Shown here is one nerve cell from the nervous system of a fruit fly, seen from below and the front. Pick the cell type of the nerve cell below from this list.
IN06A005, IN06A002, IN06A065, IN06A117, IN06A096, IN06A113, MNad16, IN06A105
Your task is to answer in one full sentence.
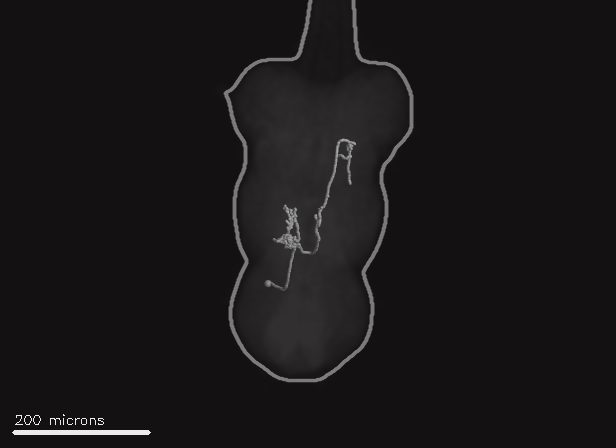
The cell type designation of this nerve cell is IN06A105.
